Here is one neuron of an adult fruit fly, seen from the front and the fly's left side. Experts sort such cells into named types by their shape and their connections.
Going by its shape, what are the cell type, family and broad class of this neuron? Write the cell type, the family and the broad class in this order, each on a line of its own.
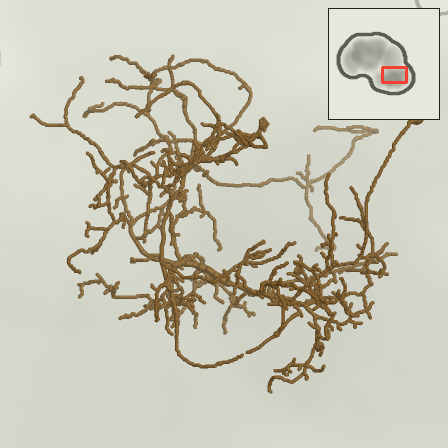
IN17A032
hemilineage 17A
nerve-cord intrinsic neuron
